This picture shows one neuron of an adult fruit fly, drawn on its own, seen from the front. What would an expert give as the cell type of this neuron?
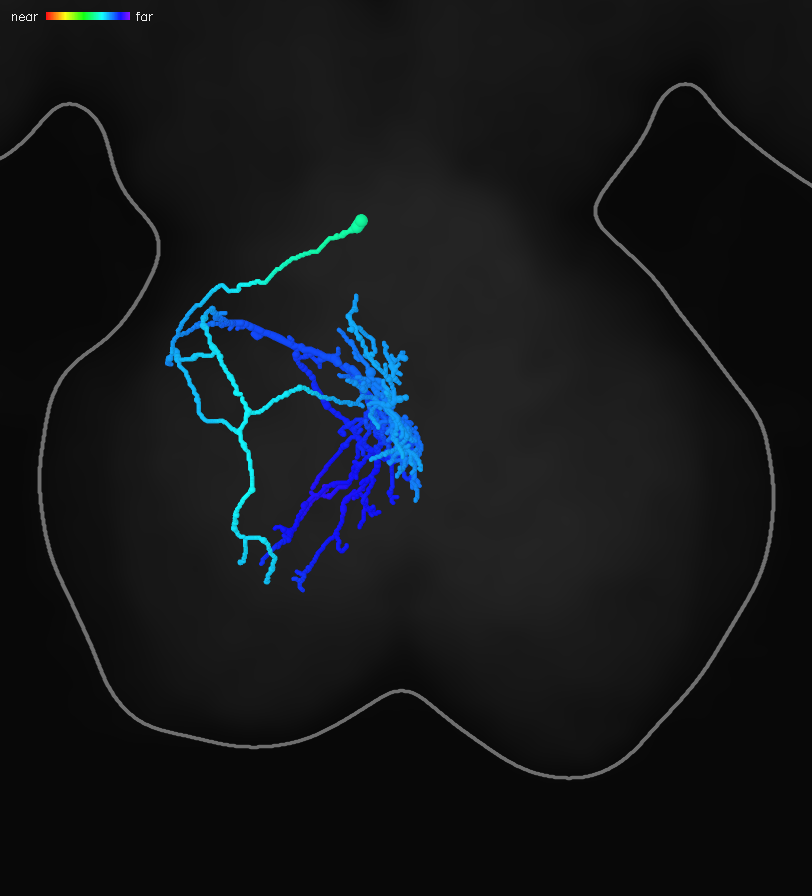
INXXX227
